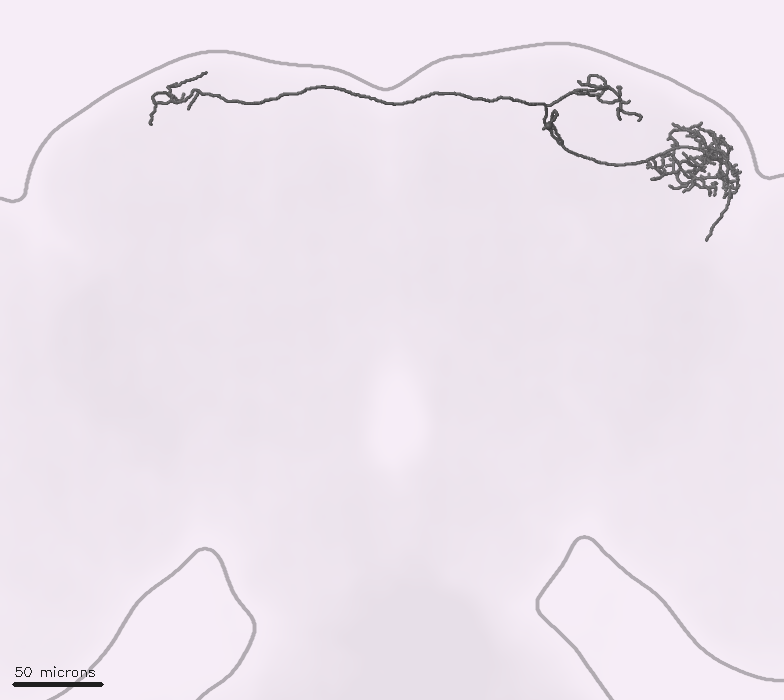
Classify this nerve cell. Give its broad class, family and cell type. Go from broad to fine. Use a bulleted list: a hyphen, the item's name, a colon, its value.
- broad class: central-brain intrinsic neuron
- family: hemilineage LHd1
- cell type: CB3374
